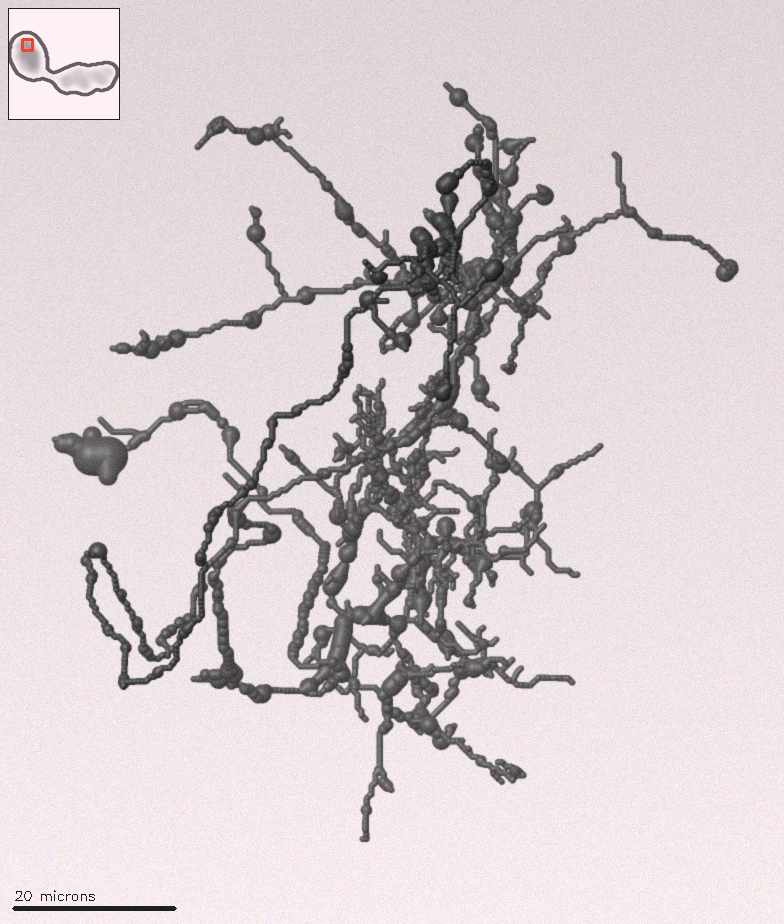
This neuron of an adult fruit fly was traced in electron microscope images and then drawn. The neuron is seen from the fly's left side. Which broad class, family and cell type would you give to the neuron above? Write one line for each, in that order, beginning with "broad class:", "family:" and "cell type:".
broad class: central-brain intrinsic neuron
family: LHAD
cell type: LHAD1j1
